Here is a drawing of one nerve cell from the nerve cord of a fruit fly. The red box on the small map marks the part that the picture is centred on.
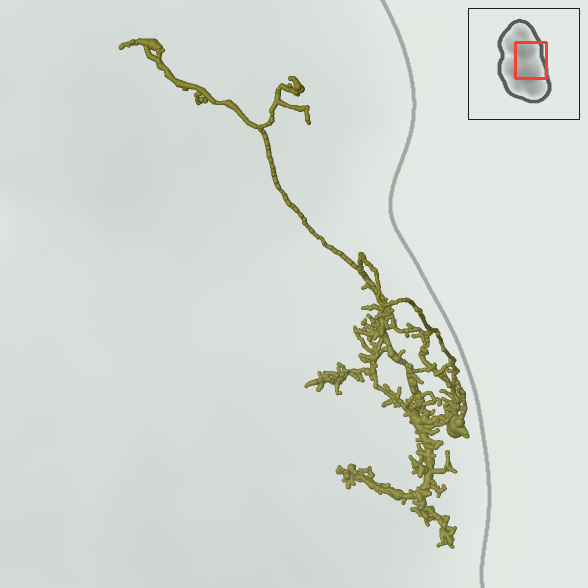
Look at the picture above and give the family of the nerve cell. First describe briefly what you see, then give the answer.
Dozens of branch ends can be seen. In this view it is taller than it is wide. This is a nerve-cord intrinsic neuron. Its family is hemilineage 11B.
